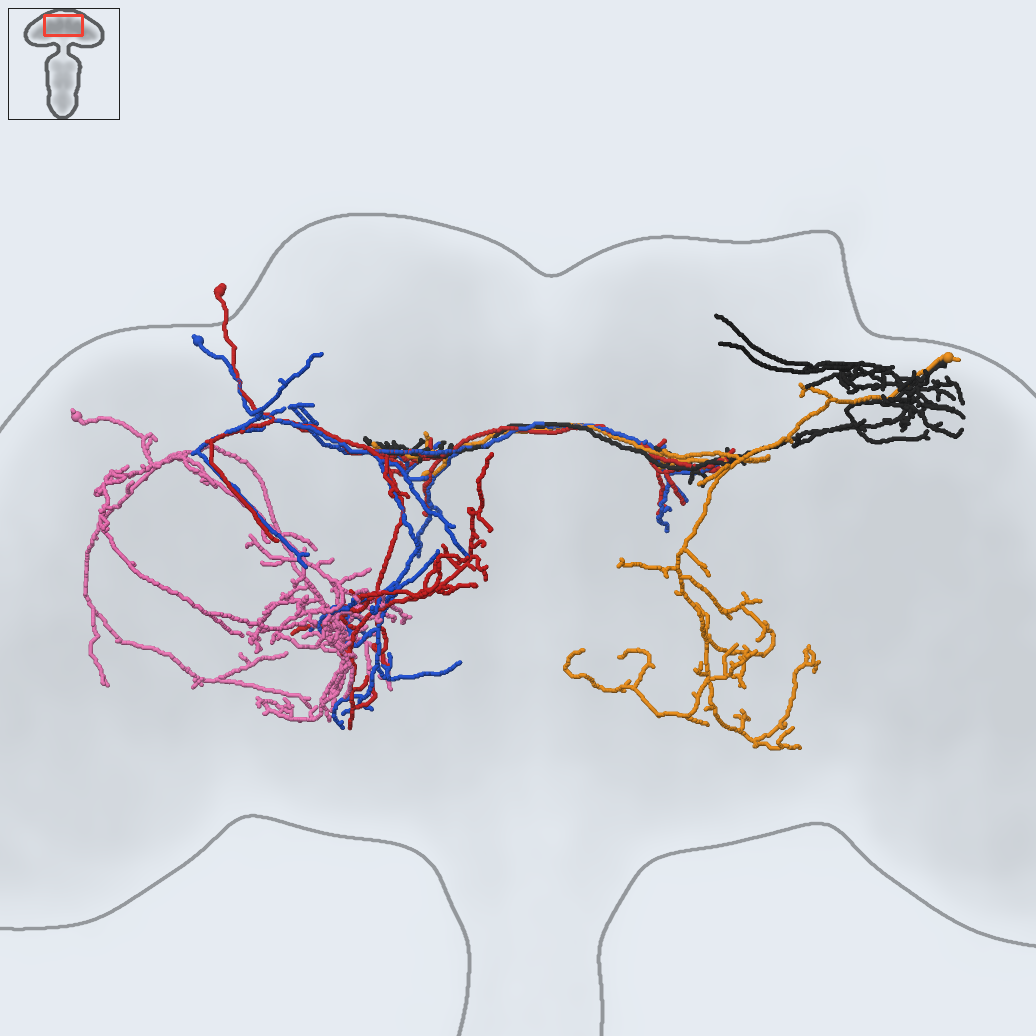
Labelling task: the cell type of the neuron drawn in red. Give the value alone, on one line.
CL006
